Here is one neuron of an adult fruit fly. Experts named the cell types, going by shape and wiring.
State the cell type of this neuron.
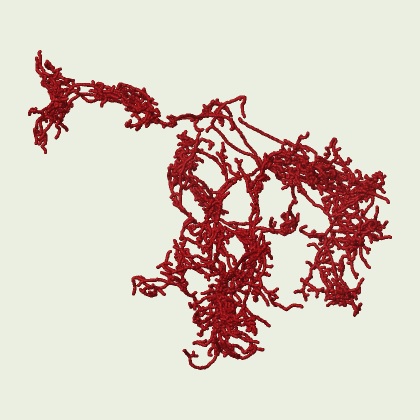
OA-VPM4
